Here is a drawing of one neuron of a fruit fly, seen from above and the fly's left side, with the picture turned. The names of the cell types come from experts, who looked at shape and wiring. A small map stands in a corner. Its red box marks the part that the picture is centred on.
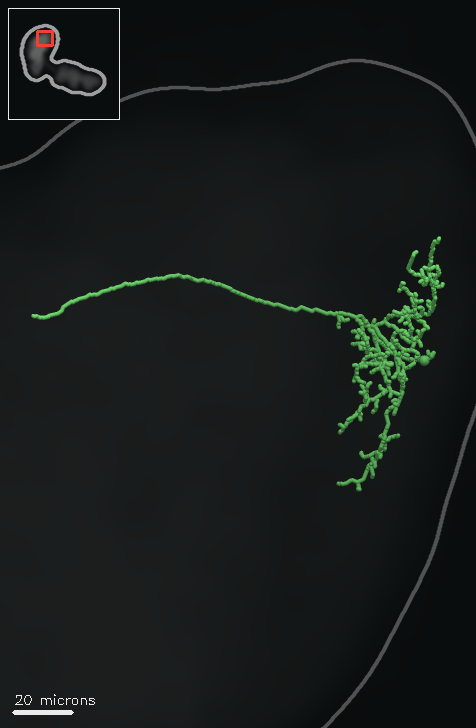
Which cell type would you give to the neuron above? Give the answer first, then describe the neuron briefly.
It is of cell type Lawf1. This is an optic-lobe intrinsic neuron. The cell body is on the right of the picture. From left to right in the picture it spans about 140 microns. Dozens of branch ends can be seen.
